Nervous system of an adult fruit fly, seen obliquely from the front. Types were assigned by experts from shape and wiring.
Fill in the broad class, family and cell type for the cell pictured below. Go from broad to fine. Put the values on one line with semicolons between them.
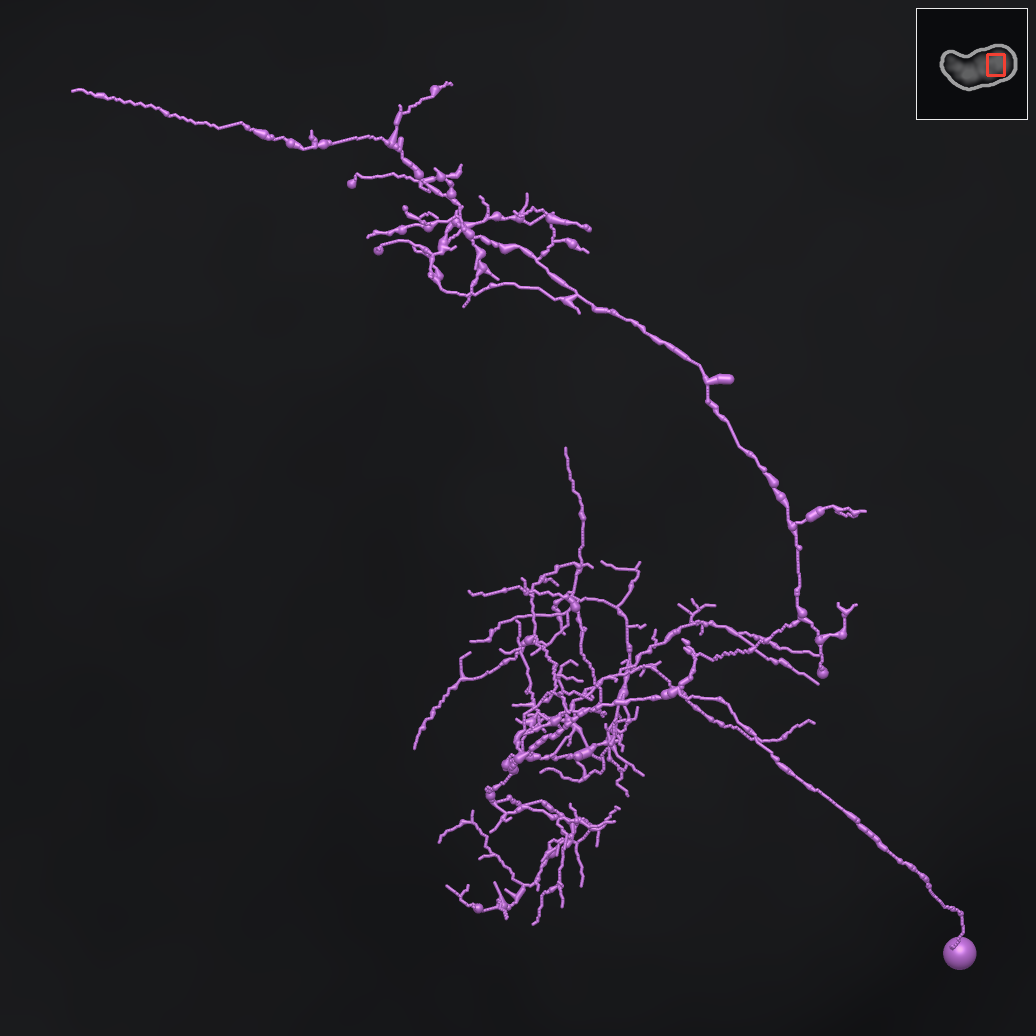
central-brain intrinsic neuron; hemilineage LALa1_anterior; CL054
